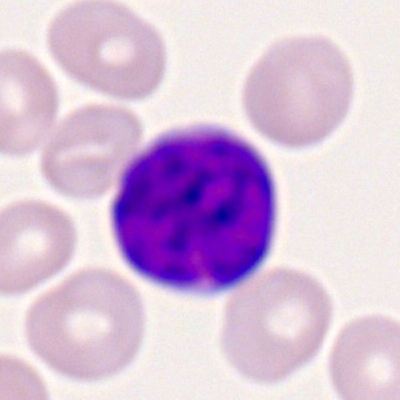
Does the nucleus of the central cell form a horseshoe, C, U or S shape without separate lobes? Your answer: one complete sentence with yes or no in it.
No, its nucleus is not drawn out; it is one compact round or oval mass.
